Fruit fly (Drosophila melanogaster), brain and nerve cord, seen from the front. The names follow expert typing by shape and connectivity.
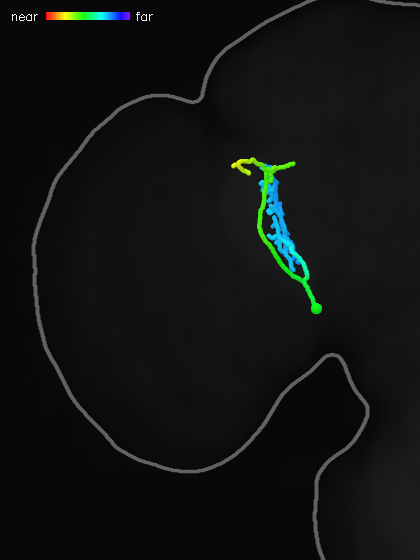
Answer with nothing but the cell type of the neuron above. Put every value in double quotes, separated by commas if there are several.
"LC25"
